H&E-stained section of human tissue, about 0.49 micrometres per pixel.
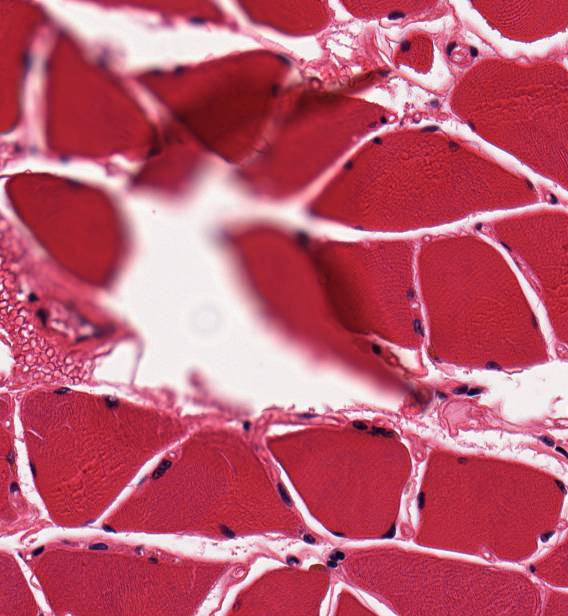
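Skeletal muscle, haematoxylin and eosin stained section. The fibre profiles are angular and many-sided rather than rounded. Dark, flattened nuclei lie at the fibre edges, just under their borders. Thin pink strands of connective tissue, bordered by white clefts, run between the fibres. No fat cells are present among the fibres.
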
